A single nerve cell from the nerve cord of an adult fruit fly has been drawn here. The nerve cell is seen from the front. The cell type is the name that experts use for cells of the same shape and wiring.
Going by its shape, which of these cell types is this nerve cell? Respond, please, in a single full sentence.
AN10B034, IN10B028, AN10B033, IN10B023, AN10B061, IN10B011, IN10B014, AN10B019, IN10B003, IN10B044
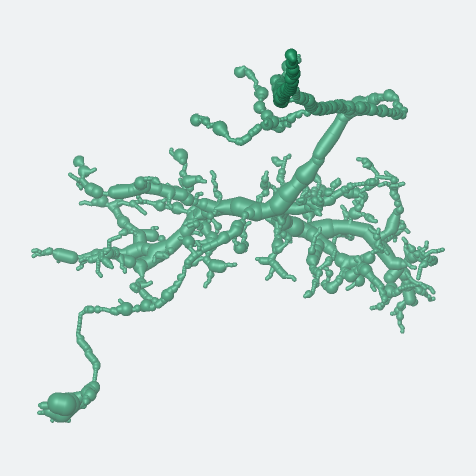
The cell type this nerve cell represents is AN10B019.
